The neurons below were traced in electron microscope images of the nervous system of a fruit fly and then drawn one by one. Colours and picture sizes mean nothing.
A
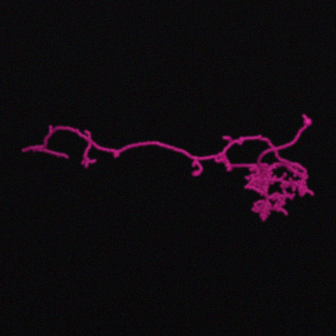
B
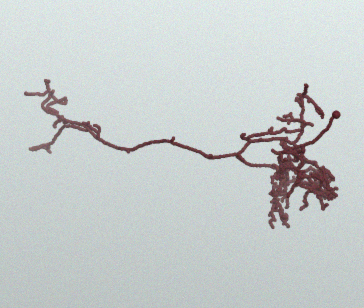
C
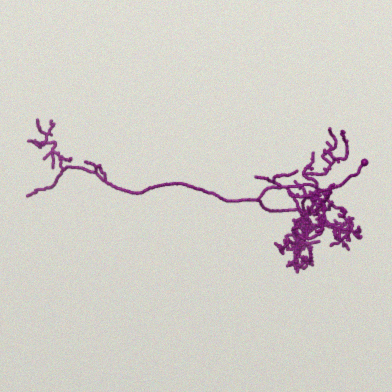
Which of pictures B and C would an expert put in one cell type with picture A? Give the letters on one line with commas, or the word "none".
none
